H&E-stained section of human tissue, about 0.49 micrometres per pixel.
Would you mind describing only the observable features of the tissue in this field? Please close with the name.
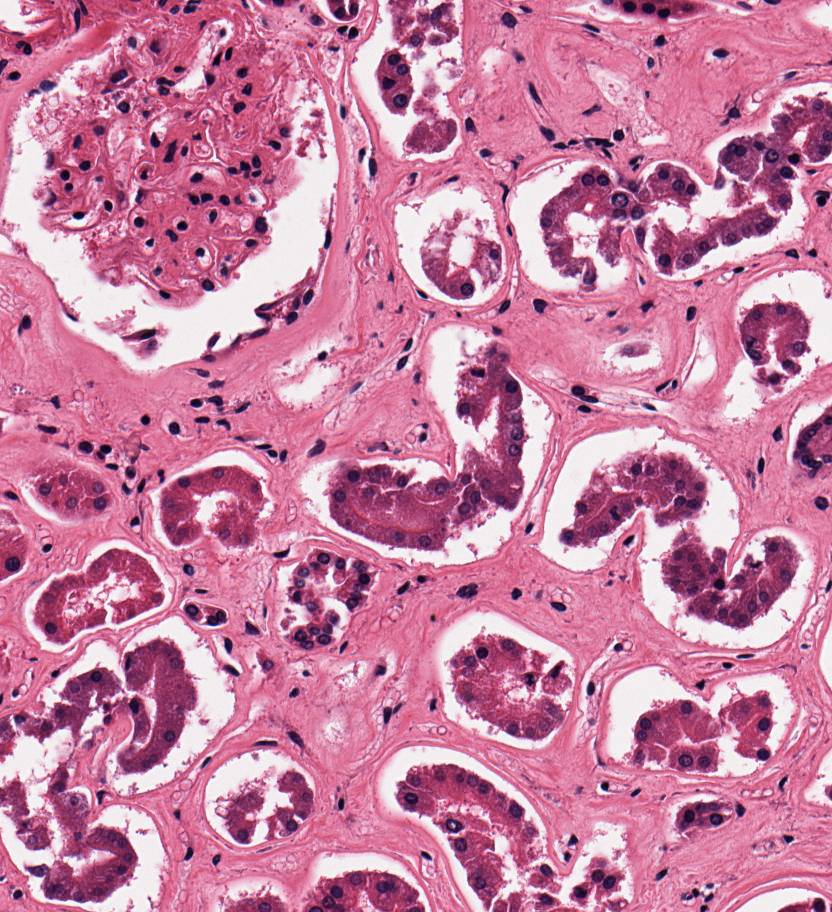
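Start in the upper left corner, where you can find a single glomerulus. Everywhere else, tubules fill the field, kept apart by broad bands of pink fibrous stroma. Look at the cells lining them: their cytoplasm is abundant and granular, deep pink to purple, and their nuclei are small, round and dark. This is renal cortex.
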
